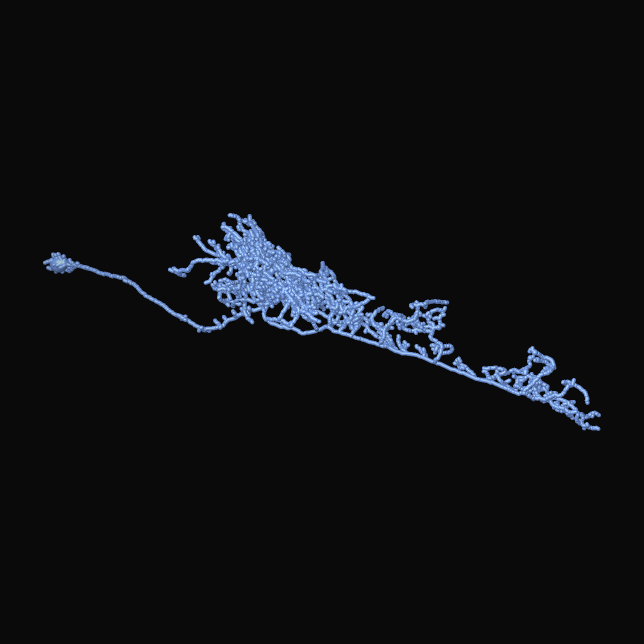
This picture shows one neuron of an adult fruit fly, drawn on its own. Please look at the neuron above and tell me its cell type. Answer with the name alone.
IN06B017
